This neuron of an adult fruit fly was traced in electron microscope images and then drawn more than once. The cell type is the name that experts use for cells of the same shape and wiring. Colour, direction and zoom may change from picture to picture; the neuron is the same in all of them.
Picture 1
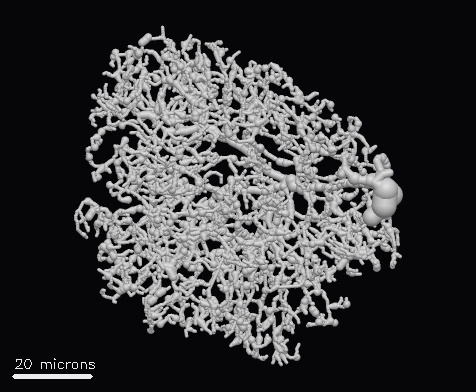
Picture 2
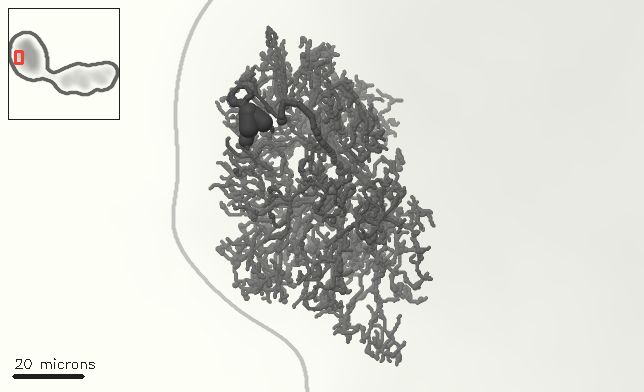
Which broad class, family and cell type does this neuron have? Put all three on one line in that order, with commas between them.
central-brain intrinsic neuron, hemilineage ALl1_dorsal, lLN1_bc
